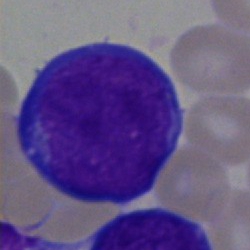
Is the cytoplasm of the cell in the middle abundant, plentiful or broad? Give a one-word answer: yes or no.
No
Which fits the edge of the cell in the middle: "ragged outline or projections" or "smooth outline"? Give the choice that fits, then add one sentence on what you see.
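Ragged outline or projections. A few tiny projections stick out from the outline at the top and right.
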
